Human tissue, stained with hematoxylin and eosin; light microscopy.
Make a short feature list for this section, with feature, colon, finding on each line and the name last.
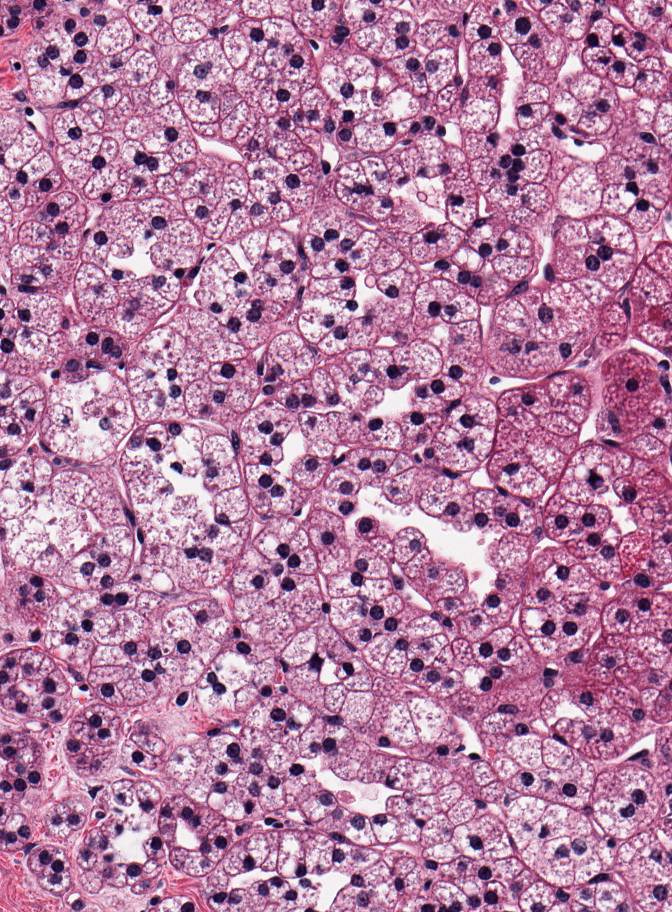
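Arrangement: rounded nests and short cords throughout, outlined by thin pink septa
Cytoplasm: mostly pale, finely vacuolated and foamy
Cell borders: clearly visible as thin lines between the pale cells
Right edge: a few nests of cells with denser, more deeply pink cytoplasm
Name: adrenal gland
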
